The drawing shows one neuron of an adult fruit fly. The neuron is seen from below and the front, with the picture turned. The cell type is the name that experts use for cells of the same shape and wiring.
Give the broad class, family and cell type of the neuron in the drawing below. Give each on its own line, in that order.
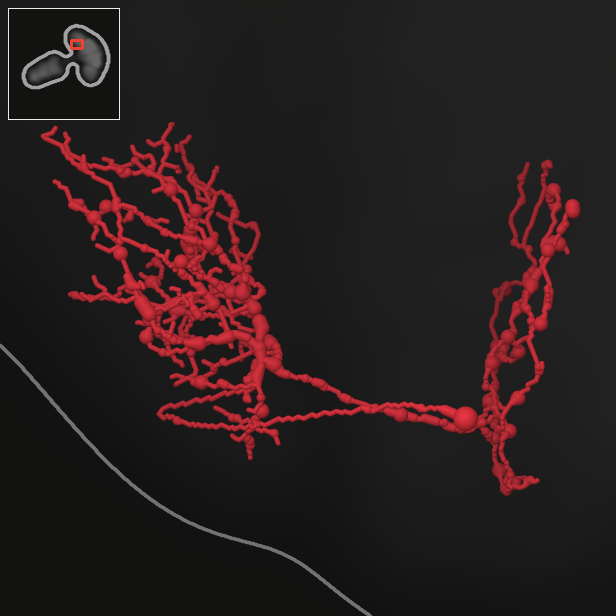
optic-lobe intrinsic neuron
Tlp
Tlp11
